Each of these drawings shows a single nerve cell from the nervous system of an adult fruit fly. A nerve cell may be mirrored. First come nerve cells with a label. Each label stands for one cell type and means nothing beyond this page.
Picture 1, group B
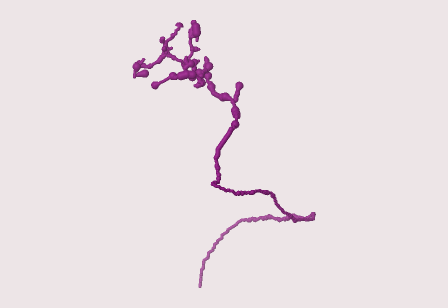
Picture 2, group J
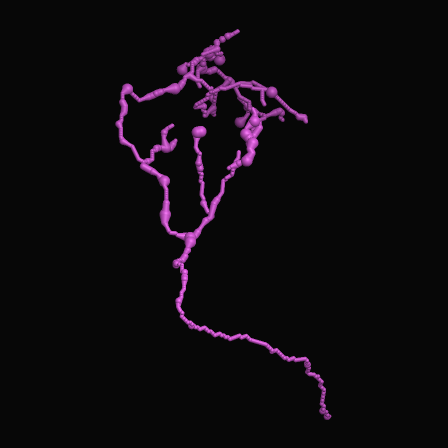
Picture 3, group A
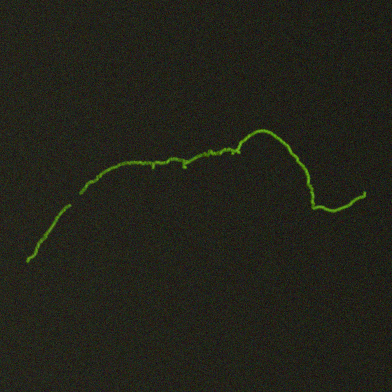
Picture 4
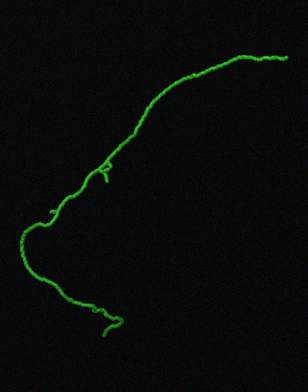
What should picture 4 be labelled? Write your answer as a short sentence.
It belongs to group A.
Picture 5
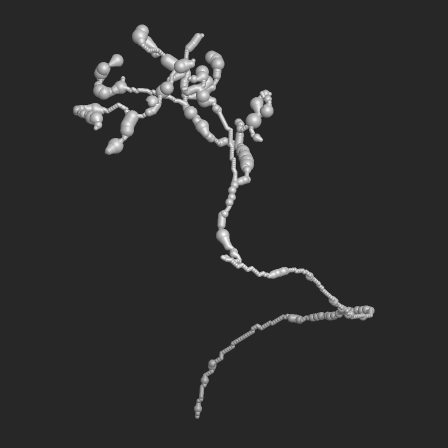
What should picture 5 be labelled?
It belongs to group B.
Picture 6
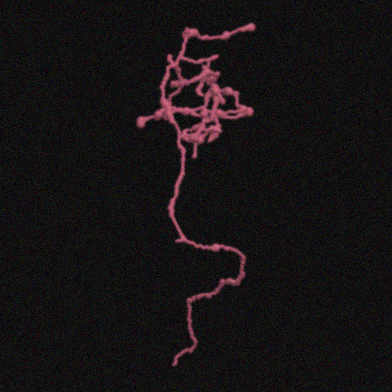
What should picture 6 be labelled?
It belongs to group J.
